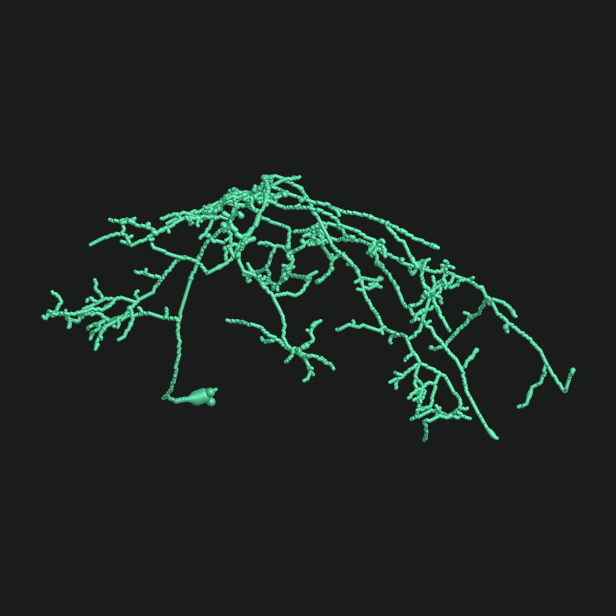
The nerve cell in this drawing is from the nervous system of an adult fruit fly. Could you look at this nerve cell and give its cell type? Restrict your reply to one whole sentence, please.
Typed by cell type, the nerve cell is IN03B043.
